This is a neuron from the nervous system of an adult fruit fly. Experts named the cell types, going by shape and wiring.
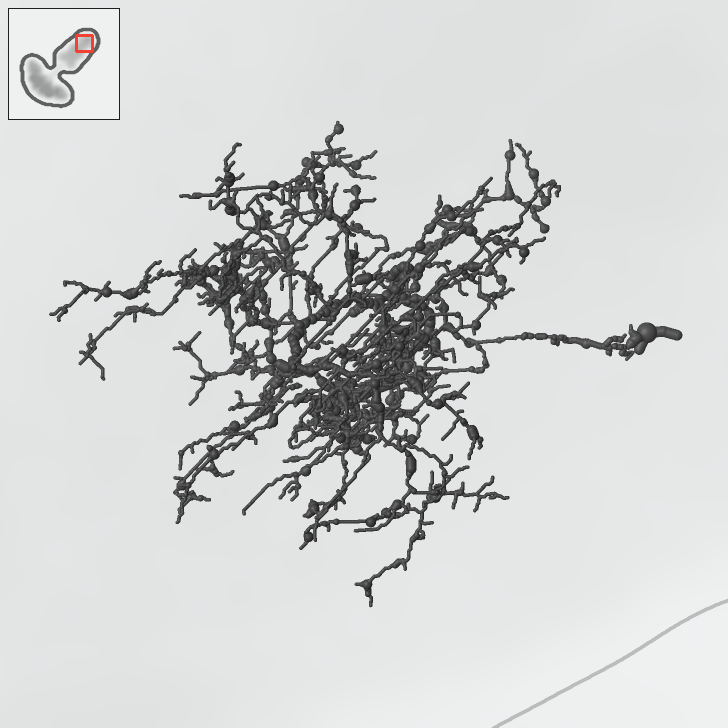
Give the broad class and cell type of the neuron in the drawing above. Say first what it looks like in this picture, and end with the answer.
It lies in the nerve cord. The cell body can be seen on the right of the picture. The picture shows more than a hundred branch ends. It is a nerve-cord intrinsic neuron. It is of cell type INXXX253.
